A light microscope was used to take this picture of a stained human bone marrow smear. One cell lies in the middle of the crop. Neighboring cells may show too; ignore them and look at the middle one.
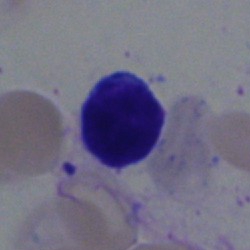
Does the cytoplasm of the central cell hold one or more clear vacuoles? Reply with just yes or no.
No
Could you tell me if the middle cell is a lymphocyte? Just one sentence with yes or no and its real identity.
Yes, the middle cell is properly termed a lymphocyte.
